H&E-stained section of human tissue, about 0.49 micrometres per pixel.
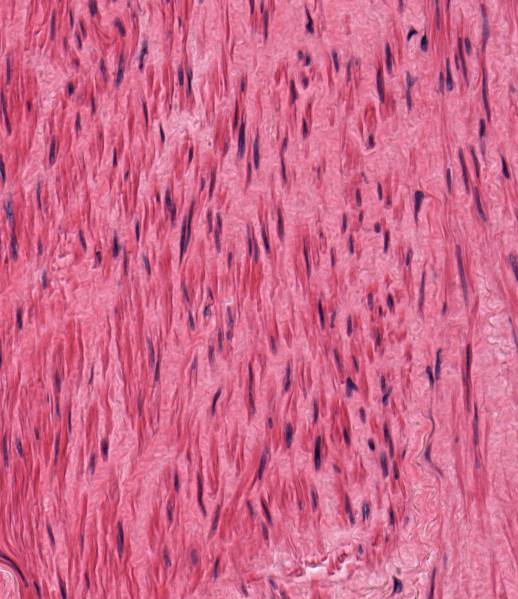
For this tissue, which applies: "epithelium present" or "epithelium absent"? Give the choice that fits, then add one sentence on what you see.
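Epithelium absent. No epithelium or glands are present anywhere in the field.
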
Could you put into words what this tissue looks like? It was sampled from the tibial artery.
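The field contains spindle cells with bright pink cytoplasm. Their nuclei are elongated and cigar-shaped, with blunt ends. In size and shape the nuclei resemble one another. They are distributed fairly evenly across the field, with no dense clusters.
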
